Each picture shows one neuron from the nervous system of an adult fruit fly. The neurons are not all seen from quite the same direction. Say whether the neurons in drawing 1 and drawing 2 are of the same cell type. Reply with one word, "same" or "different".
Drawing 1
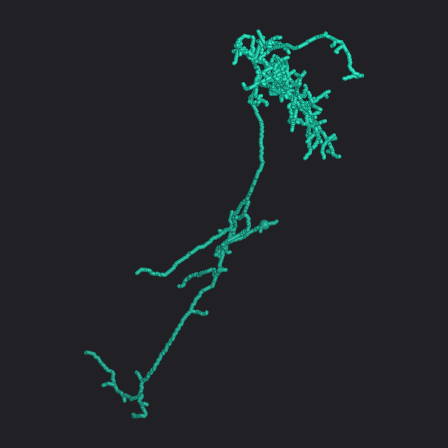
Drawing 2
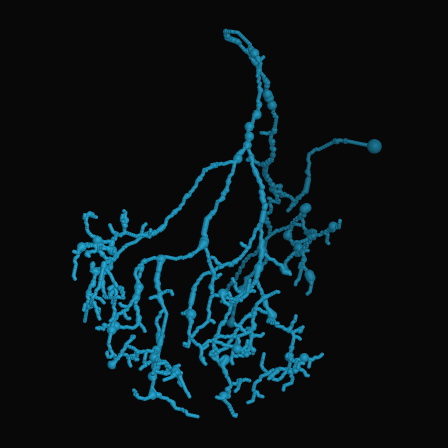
different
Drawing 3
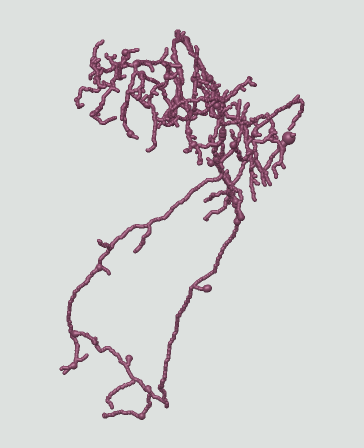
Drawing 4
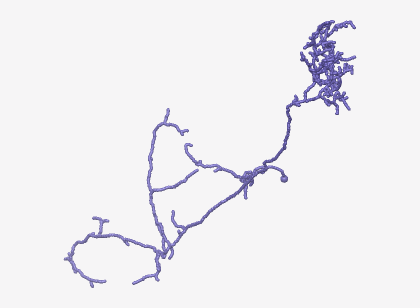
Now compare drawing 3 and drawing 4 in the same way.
different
